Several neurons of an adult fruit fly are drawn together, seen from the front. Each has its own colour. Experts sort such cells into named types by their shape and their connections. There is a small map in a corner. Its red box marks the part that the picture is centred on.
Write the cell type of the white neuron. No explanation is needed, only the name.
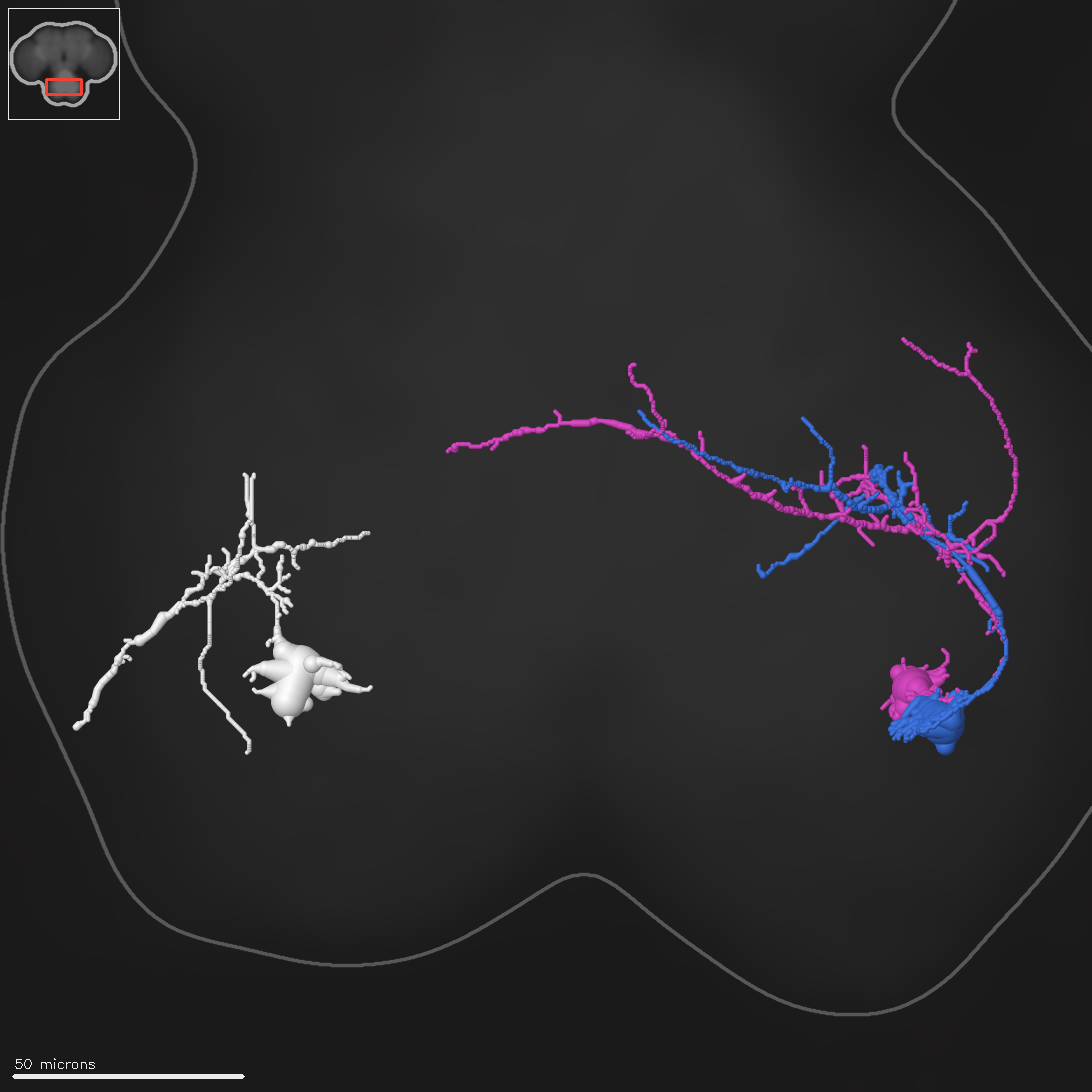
ltm MN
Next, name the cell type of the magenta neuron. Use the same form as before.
ltm1-tibia MN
